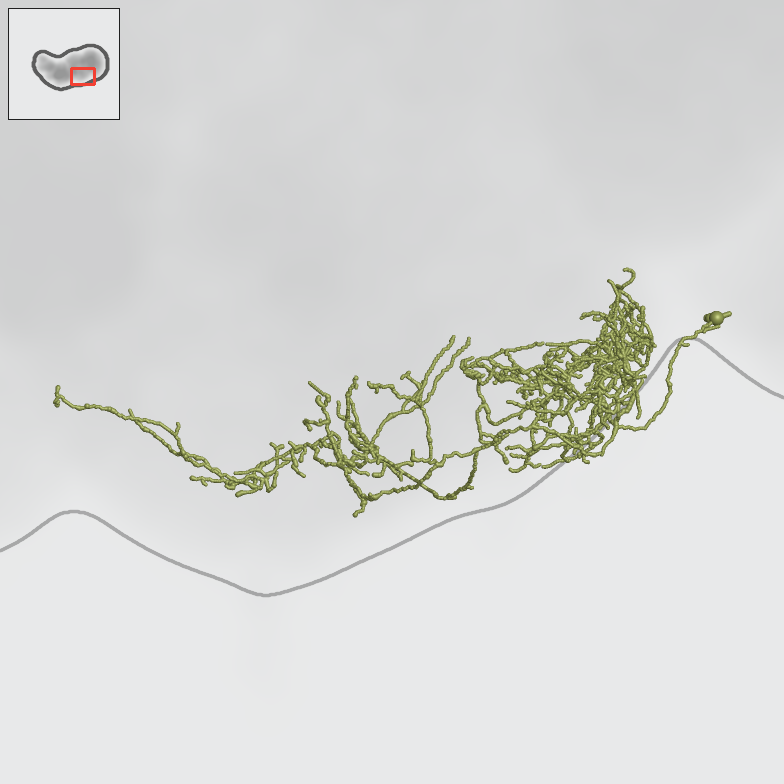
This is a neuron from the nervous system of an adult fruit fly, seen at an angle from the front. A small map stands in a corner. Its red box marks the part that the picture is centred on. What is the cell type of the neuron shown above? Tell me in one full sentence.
This neuron is typed as GNG218.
